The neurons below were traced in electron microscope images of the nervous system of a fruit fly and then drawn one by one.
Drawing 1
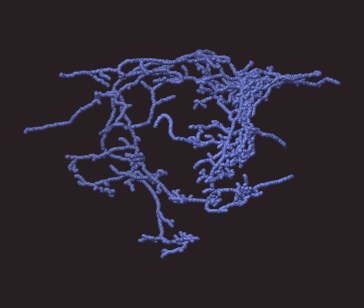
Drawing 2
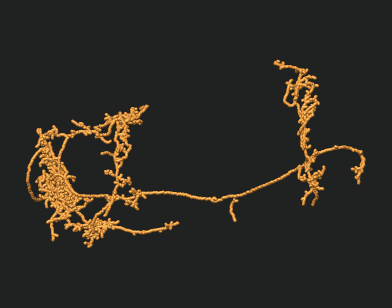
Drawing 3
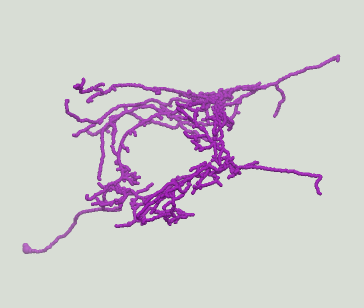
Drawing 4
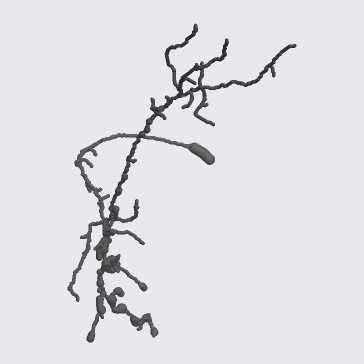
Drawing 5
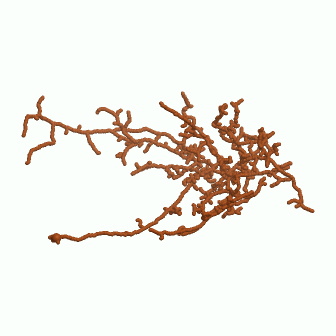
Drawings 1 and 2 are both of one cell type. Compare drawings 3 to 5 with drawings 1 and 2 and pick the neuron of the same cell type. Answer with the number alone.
3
